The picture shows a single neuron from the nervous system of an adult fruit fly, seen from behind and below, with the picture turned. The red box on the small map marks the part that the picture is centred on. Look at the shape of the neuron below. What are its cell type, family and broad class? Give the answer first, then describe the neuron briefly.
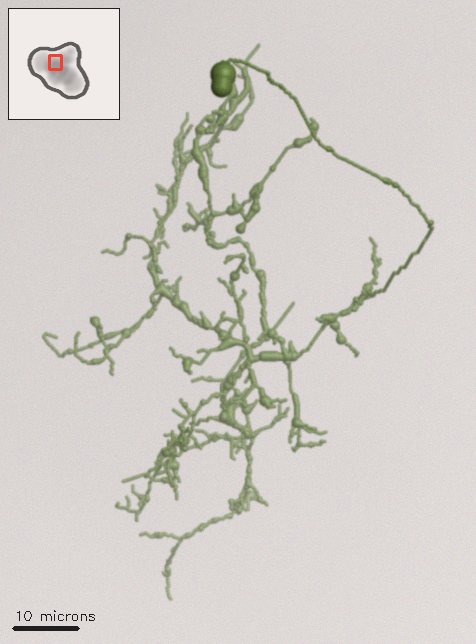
The cell type is IN20A.22A065. The family is hemilineage 20A.22A. This is a nerve-cord intrinsic neuron. The cell body can be seen at the top of the picture. From top to bottom in the picture it spans about 85 microns. The picture shows dozens of branch ends.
